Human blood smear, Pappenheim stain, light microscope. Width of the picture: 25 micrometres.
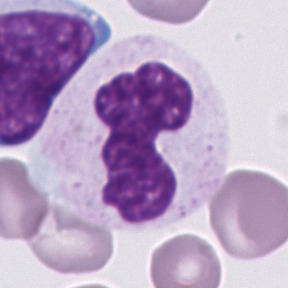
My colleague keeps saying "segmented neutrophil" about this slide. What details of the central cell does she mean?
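Yes, that central one is a segmented neutrophil.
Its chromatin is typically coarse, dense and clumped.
That fits, since the chromatin here is dark purple and coarsely clumped, with small pale gaps.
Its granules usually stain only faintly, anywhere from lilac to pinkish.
The fine, sparse dots scattered through this cytoplasm are purple, though, so on colour they don't quite match that. Otherwise the nucleus sits near the centre with cytoplasm on all sides, and that cytoplasm is abundant and pale greyish-lilac.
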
